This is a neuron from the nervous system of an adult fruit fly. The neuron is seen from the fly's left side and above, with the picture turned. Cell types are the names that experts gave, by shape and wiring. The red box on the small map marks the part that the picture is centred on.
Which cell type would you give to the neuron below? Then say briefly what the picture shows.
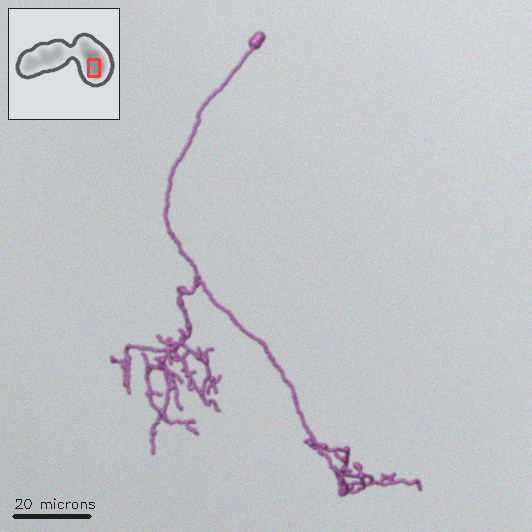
The cell type is LC16. Its broad class is visual projection neuron. Its cell body lies at the top of the picture. By the scale bar it is about 120 microns tall in this view. The picture shows dozens of branch ends.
